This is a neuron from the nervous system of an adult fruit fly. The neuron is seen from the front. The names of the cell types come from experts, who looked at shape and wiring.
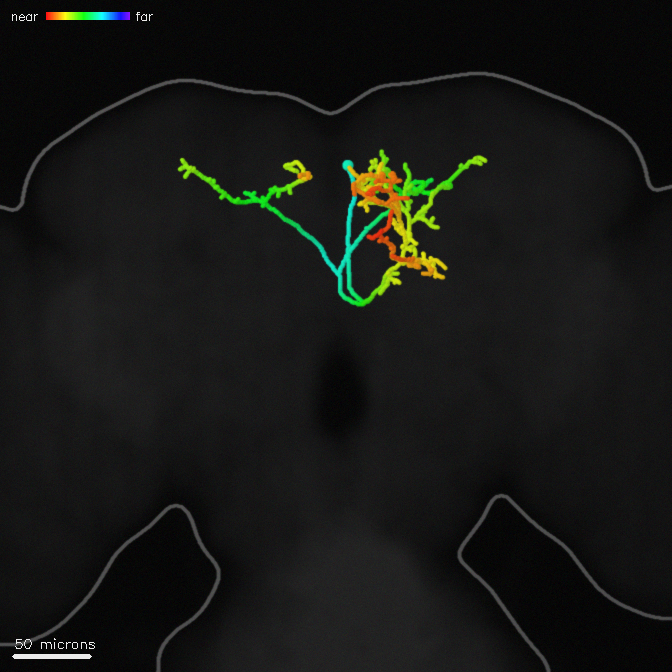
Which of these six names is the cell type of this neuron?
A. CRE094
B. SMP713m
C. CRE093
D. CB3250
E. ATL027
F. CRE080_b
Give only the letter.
A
